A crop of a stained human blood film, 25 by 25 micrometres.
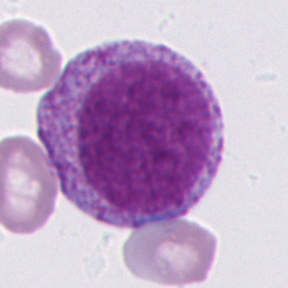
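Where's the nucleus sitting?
Off-centre, toward the right side of the cell.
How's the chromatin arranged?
Finely granular and evenly spread, not clumped.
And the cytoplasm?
A broad band on the left, only a thin rim on the right, with fine purple granules scattered through it.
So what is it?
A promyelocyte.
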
